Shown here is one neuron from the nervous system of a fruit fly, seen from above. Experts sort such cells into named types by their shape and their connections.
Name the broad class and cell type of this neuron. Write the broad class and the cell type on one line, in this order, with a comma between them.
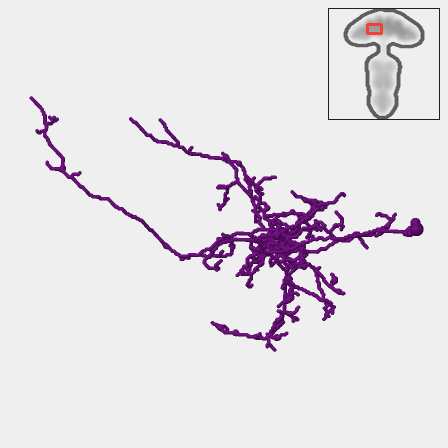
central-brain intrinsic neuron, CL154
